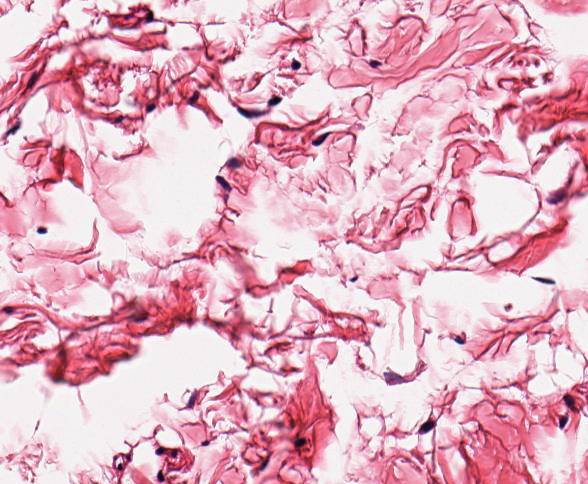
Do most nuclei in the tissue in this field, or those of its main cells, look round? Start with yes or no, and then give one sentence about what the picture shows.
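No. The nuclei are sparse, small, dark and mostly elongated, and lie scattered singly among the bundles.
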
